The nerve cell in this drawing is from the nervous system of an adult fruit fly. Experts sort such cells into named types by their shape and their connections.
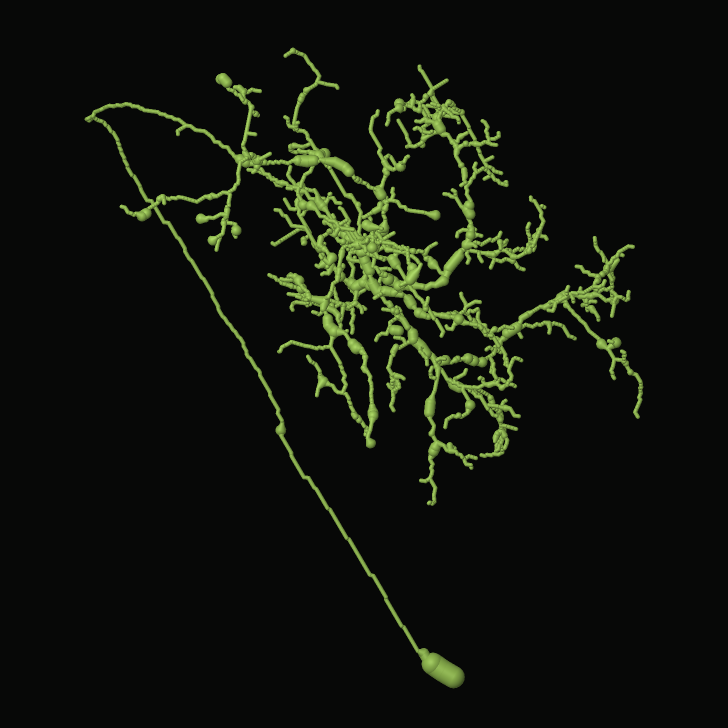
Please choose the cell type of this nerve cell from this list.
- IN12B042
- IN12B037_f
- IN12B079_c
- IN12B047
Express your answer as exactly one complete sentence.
As its cell type, this nerve cell has IN12B037_f.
